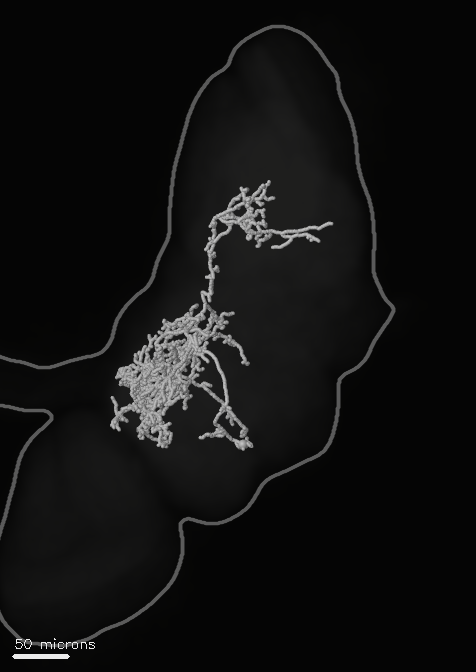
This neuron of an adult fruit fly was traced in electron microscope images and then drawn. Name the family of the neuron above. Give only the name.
hemilineage VESa2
